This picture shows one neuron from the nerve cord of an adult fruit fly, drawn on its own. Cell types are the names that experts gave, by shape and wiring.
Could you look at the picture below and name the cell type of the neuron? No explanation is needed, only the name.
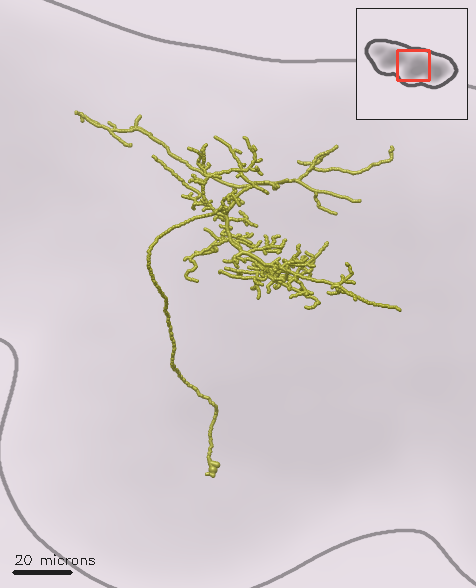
IN06A087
